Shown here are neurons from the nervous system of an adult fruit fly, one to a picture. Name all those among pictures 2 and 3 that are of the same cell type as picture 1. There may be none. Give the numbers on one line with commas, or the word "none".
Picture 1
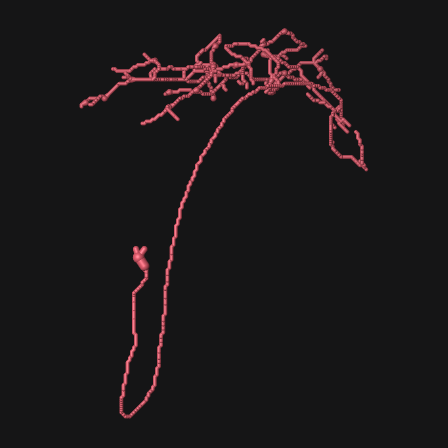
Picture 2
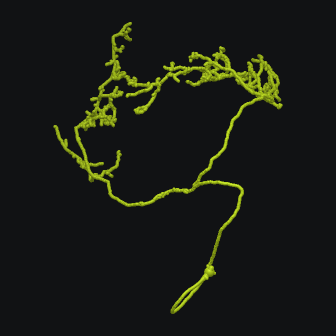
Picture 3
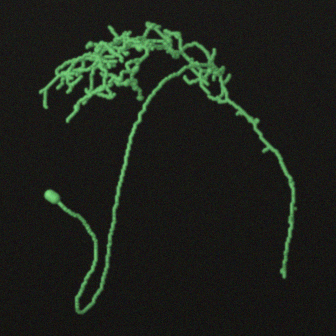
3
